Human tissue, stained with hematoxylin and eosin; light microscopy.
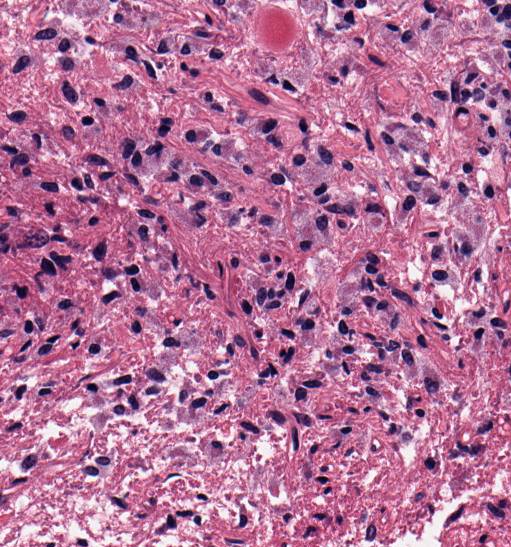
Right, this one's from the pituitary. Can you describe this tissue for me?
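First, a fairly evenly cellular tissue fills the whole field, without glands, epithelium or lumina. Second, pink wavy fibrillary strands criss-cross in varying directions. Third, most nuclei are small, dark, oval to spindle-shaped. Finally, one round, homogeneous, bright pink body sits top centre.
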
